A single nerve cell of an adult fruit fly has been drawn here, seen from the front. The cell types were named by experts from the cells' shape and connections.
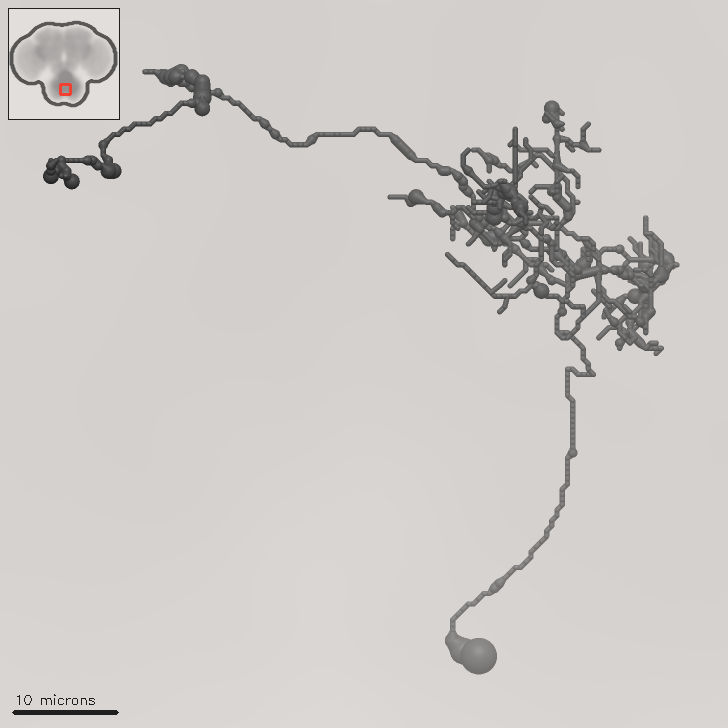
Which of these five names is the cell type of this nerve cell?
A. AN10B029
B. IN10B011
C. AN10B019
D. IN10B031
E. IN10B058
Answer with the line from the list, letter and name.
E. IN10B058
